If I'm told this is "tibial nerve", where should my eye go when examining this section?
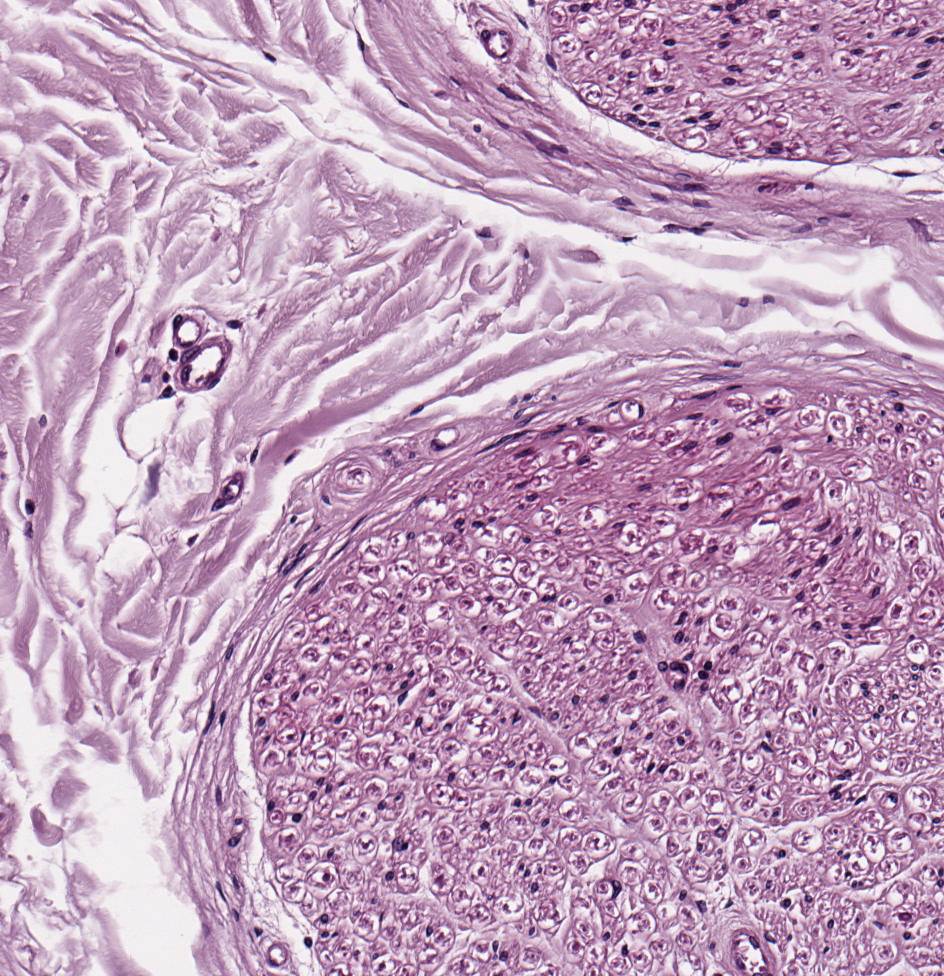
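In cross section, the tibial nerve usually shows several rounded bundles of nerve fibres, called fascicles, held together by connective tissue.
First, the fit: this section has rounded bundles with connective tissue between and to their left, though only two are in view, a large one at lower right and a partly seen one at top right.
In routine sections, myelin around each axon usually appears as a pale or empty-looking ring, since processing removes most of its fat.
Second, also a fit: the bundles are packed with small round profiles, each a clear ring around a central pink dot, as in myelinated nerve fibres cut across. Seen besides: small dark nuclei scattered among the profiles, and a layered sheath of flattened cells edging each bundle, its elongated nuclei running around it.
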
